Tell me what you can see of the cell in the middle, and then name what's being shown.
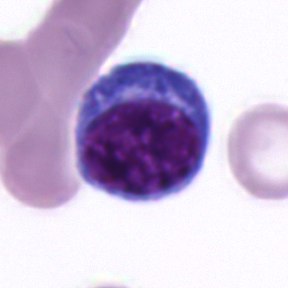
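Dark, coarsely clumped chromatin is seen in the nucleus. The cytoplasm is a deep blue, and its band is broader above the nucleus than below it. A paler zone of cytoplasm lies against the upper side of the nucleus. The cell is a plasma cell.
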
